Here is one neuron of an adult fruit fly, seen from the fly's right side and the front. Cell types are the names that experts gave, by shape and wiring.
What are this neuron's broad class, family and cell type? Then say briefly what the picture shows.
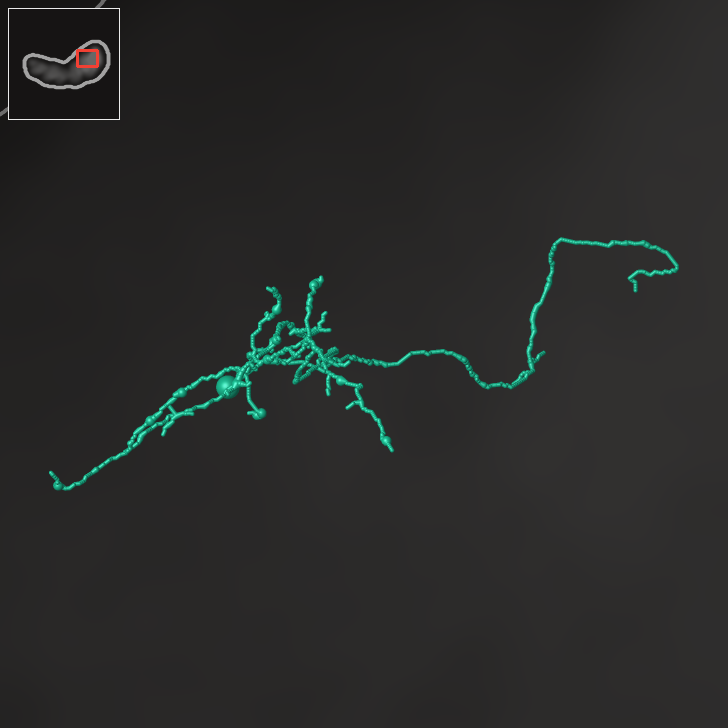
This is a central-brain intrinsic neuron. The family is hemilineage DM6_posterior. Its cell type is CL355. As drawn here it is more than twice as wide as it is tall.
